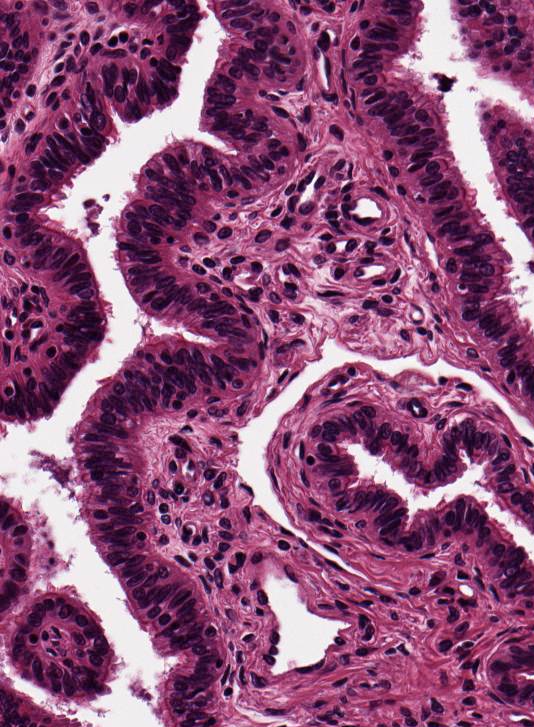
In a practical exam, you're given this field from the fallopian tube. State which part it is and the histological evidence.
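What fills this field is mucosa. It is built of branching folds separated by narrow white clefts of lumen.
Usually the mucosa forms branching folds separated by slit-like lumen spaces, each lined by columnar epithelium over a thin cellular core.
Here the folds are covered by tall columnar epithelium whose crowded nuclei lie at staggered levels, so it looks pseudostratified. The cores are loose pink connective tissue with scattered oval and spindle-shaped nuclei.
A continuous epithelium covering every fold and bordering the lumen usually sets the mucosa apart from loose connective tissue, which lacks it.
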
